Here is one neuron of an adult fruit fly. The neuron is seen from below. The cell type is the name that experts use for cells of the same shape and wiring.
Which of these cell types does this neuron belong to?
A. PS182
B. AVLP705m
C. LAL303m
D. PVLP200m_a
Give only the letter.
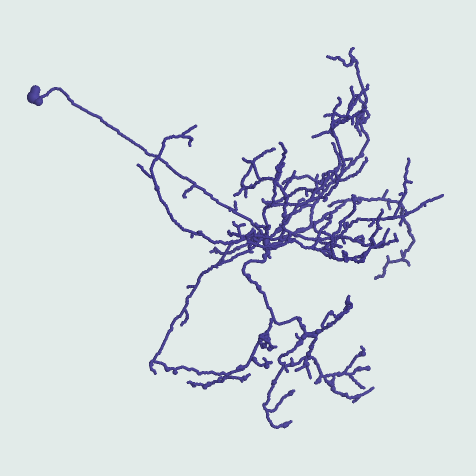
C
